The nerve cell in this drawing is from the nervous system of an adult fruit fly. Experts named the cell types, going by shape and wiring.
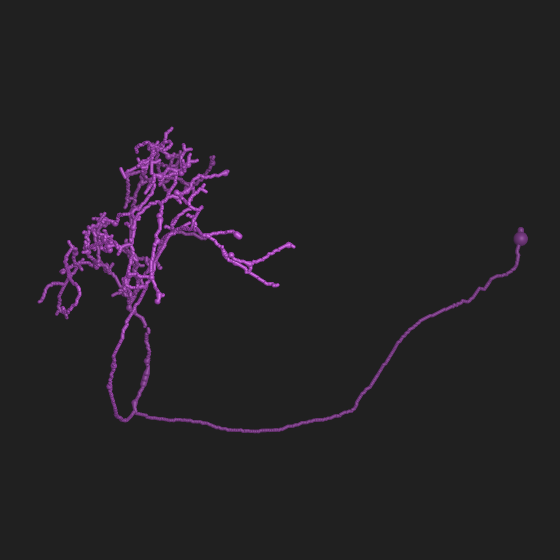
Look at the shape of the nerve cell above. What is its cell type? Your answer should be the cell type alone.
AVLP558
